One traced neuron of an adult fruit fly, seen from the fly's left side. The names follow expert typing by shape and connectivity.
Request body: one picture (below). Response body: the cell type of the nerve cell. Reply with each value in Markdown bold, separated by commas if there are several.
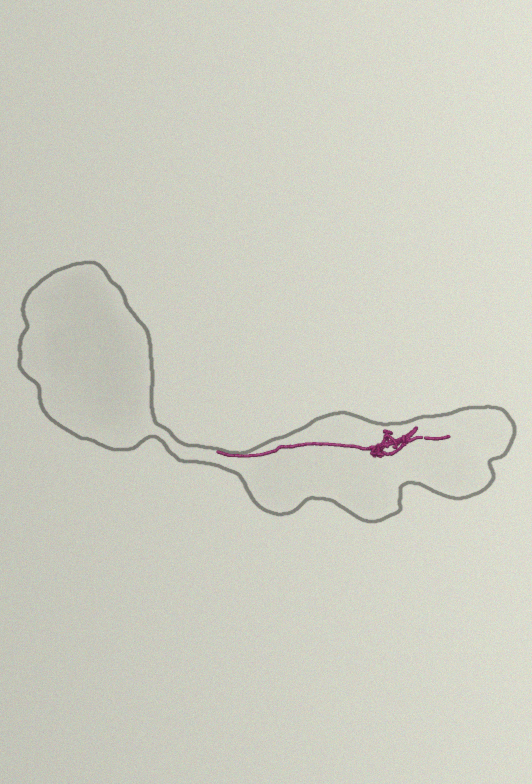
**IN06A104**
